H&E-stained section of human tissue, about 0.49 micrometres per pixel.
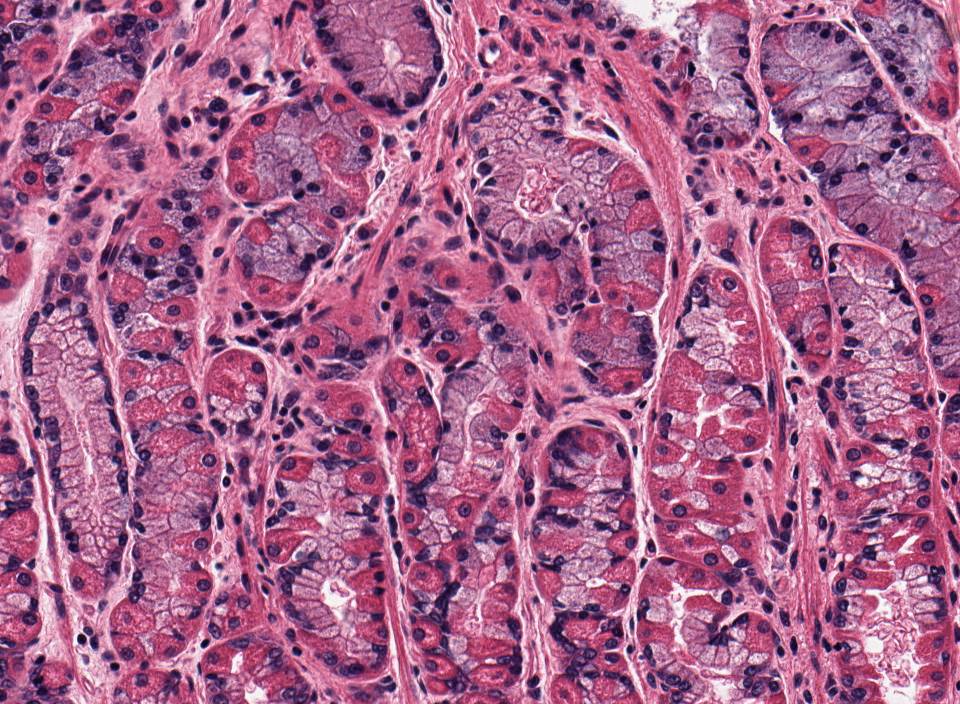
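Stomach, with parietal cells, bright pink, round central nucleus, dotted along gland walls throughout. Between glands, thin pink fibrous strands with small dark elongated and round nuclei, loosely fibrillar upper centre. No fat cells, no large vessels.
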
